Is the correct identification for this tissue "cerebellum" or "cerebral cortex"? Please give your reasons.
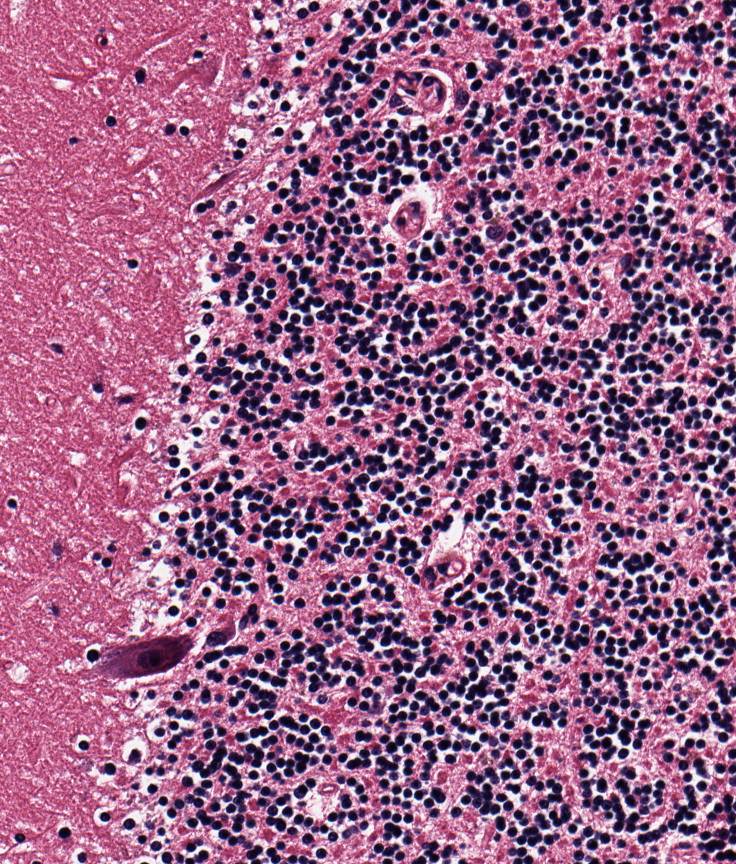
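This is cerebellum.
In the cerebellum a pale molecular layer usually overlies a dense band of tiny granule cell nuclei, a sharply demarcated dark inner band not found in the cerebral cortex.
A pale pink, sparsely cellular left zone meets a dense right zone of small round, dark, hyperchromatic nuclei with almost no visible cytoplasm. Pink cell-free islands lie among these nuclei, and a large neuron with abundant dark purplish cytoplasm sits at the boundary, lower left.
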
